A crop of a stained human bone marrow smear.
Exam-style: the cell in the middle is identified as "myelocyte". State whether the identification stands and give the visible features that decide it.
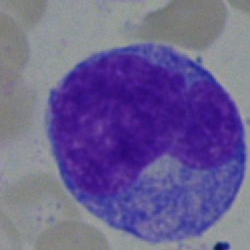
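The blue cytoplasm, lying mostly below and to the right of the nucleus, is what settles it.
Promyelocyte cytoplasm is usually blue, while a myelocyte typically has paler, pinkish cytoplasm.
So myelocyte doesn't fit; this is a promyelocyte. Otherwise the cell is round and smooth, with an indented nucleus, its notch facing the lower right, filling more than half the cell. A paler patch of cytoplasm sits in that notch.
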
